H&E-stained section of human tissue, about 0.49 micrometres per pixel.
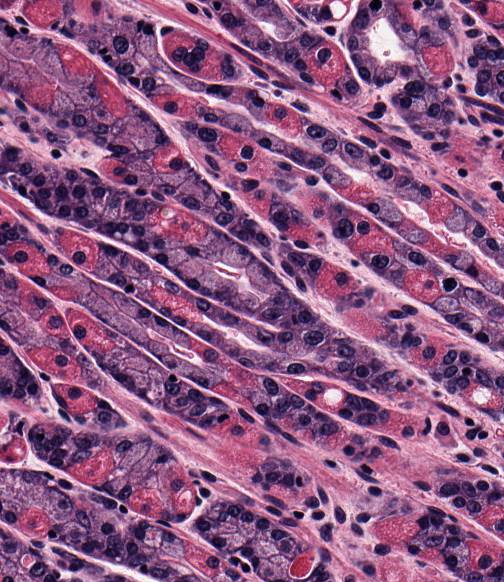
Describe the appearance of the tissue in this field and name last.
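Closely packed straight tubular glands run in parallel diagonal bands from upper left to lower right across the whole field. Scattered singly and in small groups along the glands throughout are parietal cells, with bright pink cytoplasm and a single round nucleus set centrally. Most of the gland lining consists of chief cells, which have purple granular cytoplasm and dark round nuclei. The tissue is stomach.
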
